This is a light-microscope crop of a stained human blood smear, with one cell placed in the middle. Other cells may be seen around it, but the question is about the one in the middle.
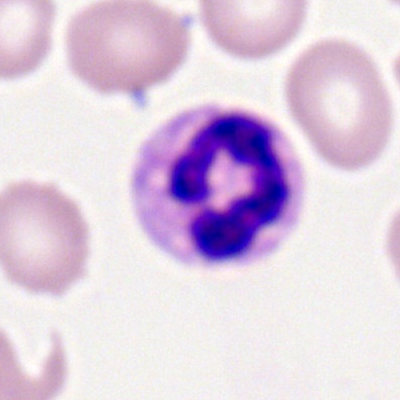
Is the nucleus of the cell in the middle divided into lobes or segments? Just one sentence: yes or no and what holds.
Yes, this cell's nucleus is lobed, with two or more segments.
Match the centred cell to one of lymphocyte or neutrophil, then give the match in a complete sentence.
The cell at the middle of the crop is recognized as a neutrophil.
